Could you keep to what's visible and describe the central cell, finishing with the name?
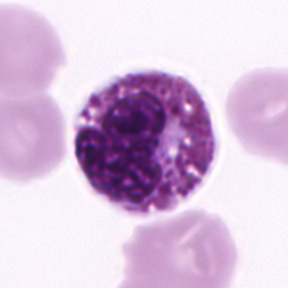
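On outline, the cell is round and smooth. On the nucleus, it is divided into lobes and sits mostly in the left half of the cell, with no nucleoli to be seen. On the area beside it, a pale patch with few granules lies just to the right of the nucleus. The name is eosinophil.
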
